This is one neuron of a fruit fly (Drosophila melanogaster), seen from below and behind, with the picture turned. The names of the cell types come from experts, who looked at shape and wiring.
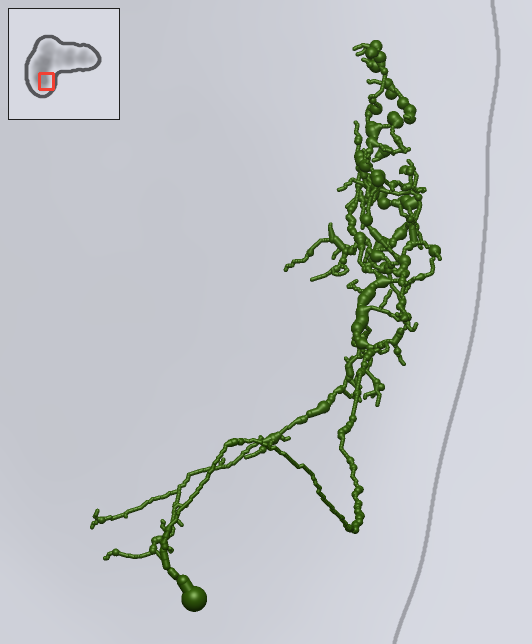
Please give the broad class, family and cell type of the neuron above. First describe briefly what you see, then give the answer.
Dozens of branch ends can be seen. In this view it is taller than it is wide. It is a central-brain intrinsic neuron. Its family is hemilineage SLPpl3. It is of cell type SLP347.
